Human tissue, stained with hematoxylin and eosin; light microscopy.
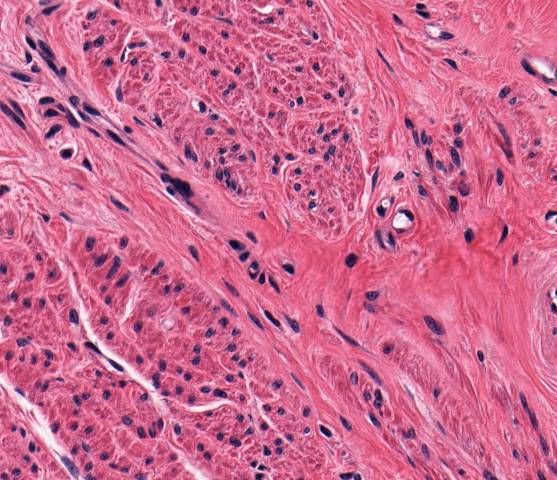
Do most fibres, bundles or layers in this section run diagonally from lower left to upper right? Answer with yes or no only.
No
